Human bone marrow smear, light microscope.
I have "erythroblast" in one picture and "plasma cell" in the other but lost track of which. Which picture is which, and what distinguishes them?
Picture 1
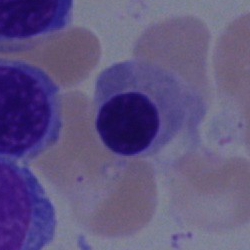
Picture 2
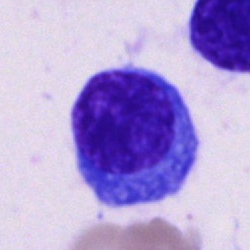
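The first picture is the erythroblast, and the second is the plasma cell. Both nuclei sit off-centre here, the erythroblast's toward the left and the plasma cell's toward the upper left.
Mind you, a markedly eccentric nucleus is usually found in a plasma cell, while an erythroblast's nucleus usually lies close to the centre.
The cytoplasm differs: the erythroblast has a moderate rim of pale greyish-blue lying mostly to the right of the nucleus, whereas the plasma cell's stains deep blue and forms a broad crescent along the lower and right sides of its nucleus.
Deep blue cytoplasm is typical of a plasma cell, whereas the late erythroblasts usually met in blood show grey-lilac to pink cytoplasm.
In the erythroblast the chromatin is dense and dark purple throughout, with no nucleoli visible.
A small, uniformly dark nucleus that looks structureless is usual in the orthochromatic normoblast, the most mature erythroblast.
The outlines differ a little too: the erythroblast's is rounded and smooth with no surface projections, while the plasma cell's is rounded with a few slightly flattened sides. Neither cell shows visible granules in its cytoplasm.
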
